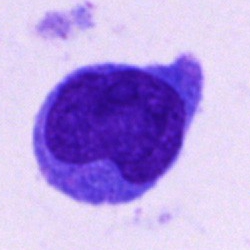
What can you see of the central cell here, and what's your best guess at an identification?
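See the rounded outline with that small bulge at the upper right? The nucleus has a notch cutting into its lower edge, and the chromatin is finely stippled, not coarsely clumped. Cytoplasm stains deep blue. That's a blast.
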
